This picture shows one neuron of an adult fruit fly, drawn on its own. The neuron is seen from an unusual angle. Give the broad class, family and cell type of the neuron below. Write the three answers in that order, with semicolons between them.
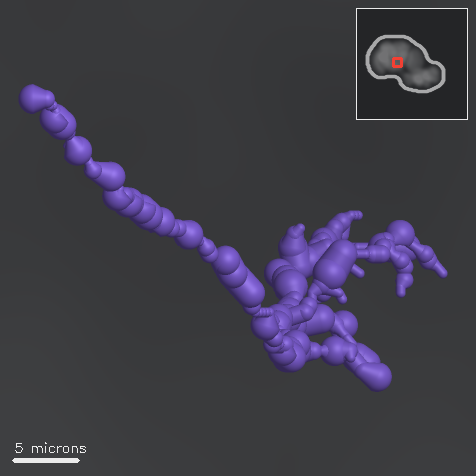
sensory neuron entering the brain; class mechanosensory; JO-EV2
